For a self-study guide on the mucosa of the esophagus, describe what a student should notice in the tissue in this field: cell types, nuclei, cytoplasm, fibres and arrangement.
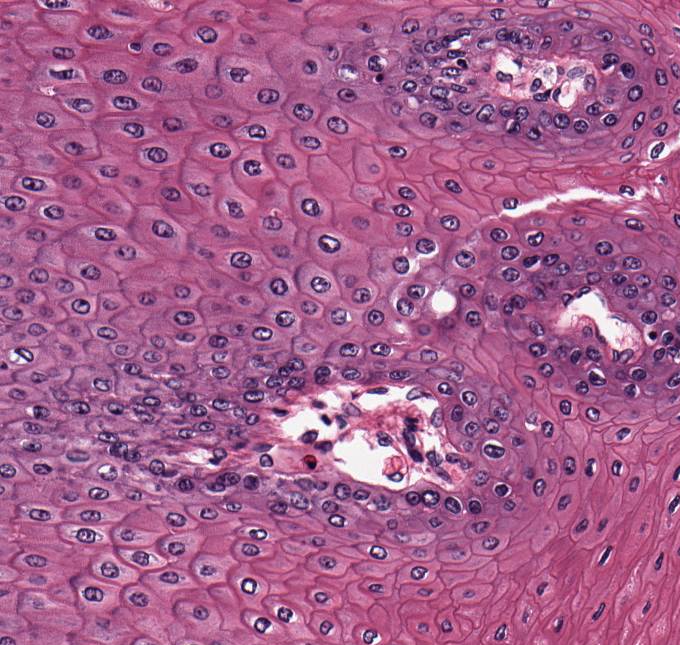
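The field consists entirely of stratified squamous epithelium, and no glands are present in it. Three connective-tissue papillae are cut across within it, at the upper centre-right, the middle right and the lower centre. Cells lining each papilla are smaller than the surrounding cells, and their nuclei are darker and more crowded. A narrow white crack crosses the epithelium in the upper right.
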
